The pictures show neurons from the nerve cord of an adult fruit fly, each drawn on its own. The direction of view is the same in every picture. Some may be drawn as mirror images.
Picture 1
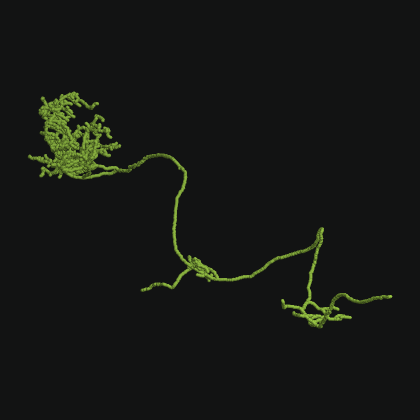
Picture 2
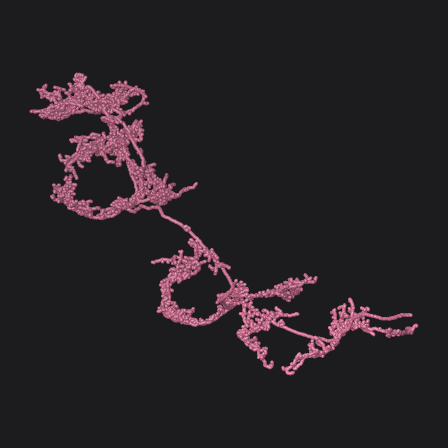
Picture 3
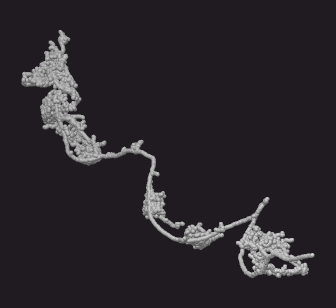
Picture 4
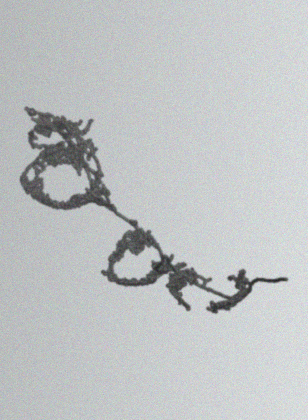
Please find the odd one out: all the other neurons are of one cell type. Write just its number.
1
